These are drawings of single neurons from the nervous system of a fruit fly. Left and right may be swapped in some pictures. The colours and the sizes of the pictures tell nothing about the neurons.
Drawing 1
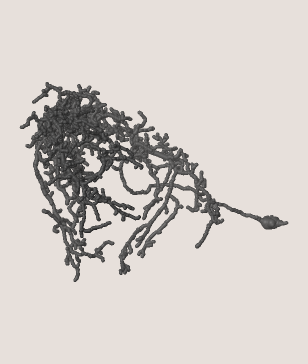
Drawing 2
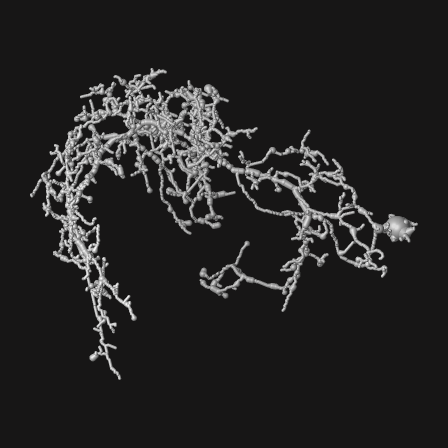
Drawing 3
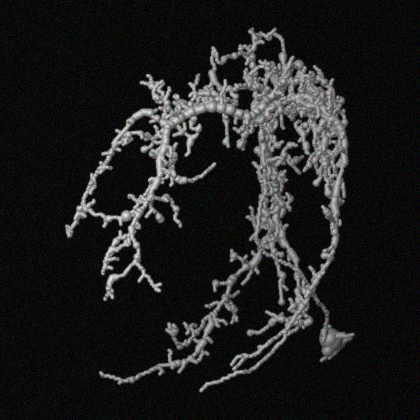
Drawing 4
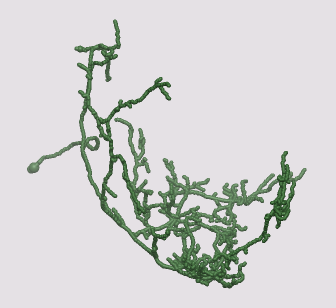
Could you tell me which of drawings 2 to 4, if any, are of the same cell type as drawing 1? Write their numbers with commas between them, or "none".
2, 3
